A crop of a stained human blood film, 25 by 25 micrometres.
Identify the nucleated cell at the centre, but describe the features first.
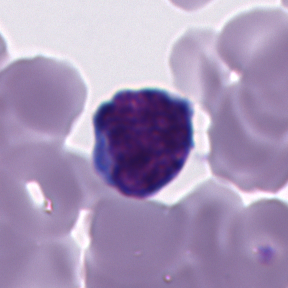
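Where cytoplasm is visible, it is blue. The chromatin is dark purple and densely clumped, and no nucleoli can be seen in the nucleus. The cell surface shows no hair-like projections. This is a typical lymphocyte.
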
